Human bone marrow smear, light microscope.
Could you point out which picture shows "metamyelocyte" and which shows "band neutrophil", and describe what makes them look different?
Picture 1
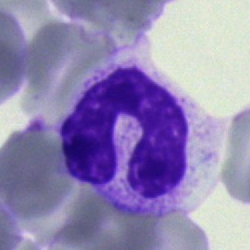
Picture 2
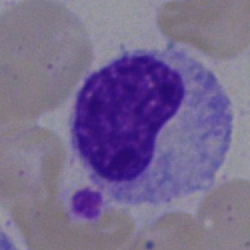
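Picture 1 is a band neutrophil, and picture 2 is a metamyelocyte. In the band neutrophil the nucleus is bent into a horseshoe that opens downward, whereas the metamyelocyte nucleus is kidney-shaped, indented on its right side, and sits off-centre toward the upper left of the cell. The band neutrophil's chromatin is dark purple and coarsely clumped. Its cytoplasm is pale lilac and occupies the wider space on the right of the cell; in the metamyelocyte a moderate rim of pale bluish-grey cytoplasm lies mainly to the right of and below the nucleus. Both carry fine cytoplasmic granules: scattered and purple in the band neutrophil, sparse and purplish in the metamyelocyte.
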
